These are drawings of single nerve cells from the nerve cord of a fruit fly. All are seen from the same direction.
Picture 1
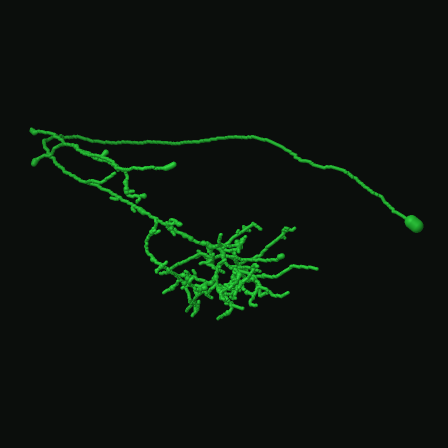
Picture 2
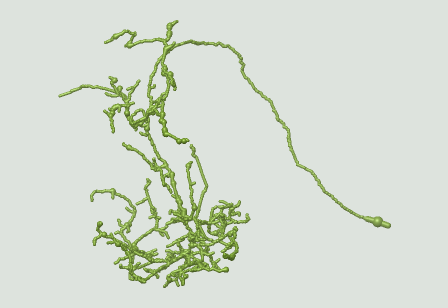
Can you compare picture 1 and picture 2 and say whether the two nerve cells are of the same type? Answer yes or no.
no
